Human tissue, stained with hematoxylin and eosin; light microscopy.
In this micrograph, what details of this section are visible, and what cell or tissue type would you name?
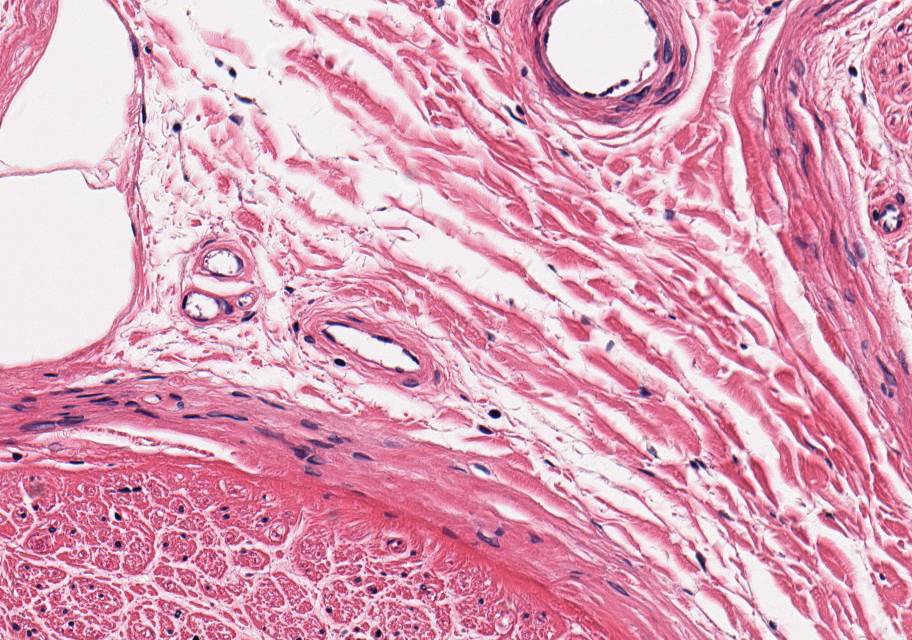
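In the lower-left corner a nerve fascicle is cut in cross-section; within it, many small round fibre profiles are separated by pale spaces and fine pink strands. Wavy pink collagen bundles cross the centre diagonally from upper left toward lower right. At the upper-left edge lie large, empty, rounded, thin-walled spaces like fat cells. The section is tibial nerve.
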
